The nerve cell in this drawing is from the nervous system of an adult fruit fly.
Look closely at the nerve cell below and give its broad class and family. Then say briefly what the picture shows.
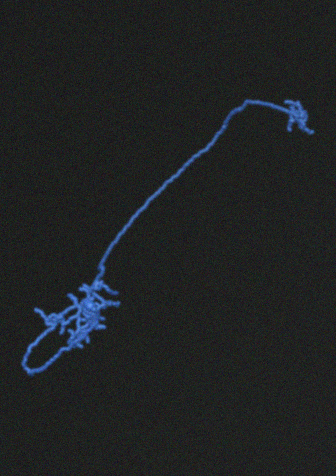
It is an optic-lobe intrinsic neuron. Its family is Tm. In this view it is about as wide as it is tall.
